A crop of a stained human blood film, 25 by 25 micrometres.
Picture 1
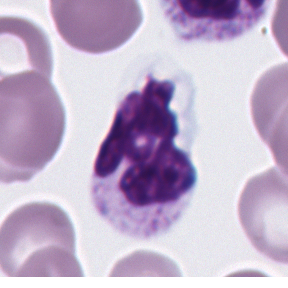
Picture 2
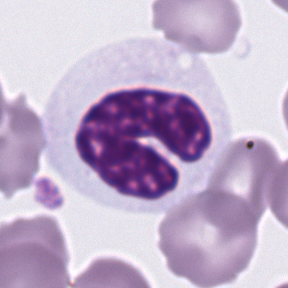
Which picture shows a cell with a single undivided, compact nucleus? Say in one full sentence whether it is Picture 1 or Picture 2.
In Picture 2 the cell's nucleus is not lobed but one compact round, oval or kidney-shaped mass.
